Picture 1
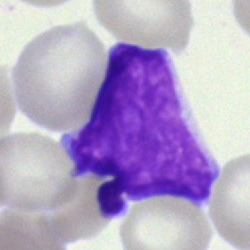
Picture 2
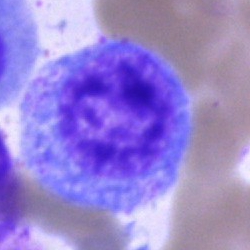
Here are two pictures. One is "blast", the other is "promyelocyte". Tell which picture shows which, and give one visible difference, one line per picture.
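Picture 1 – blast. No granules are visible in the cell.
Picture 2 – promyelocyte. Fine purple granules are scattered through the cytoplasm.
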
